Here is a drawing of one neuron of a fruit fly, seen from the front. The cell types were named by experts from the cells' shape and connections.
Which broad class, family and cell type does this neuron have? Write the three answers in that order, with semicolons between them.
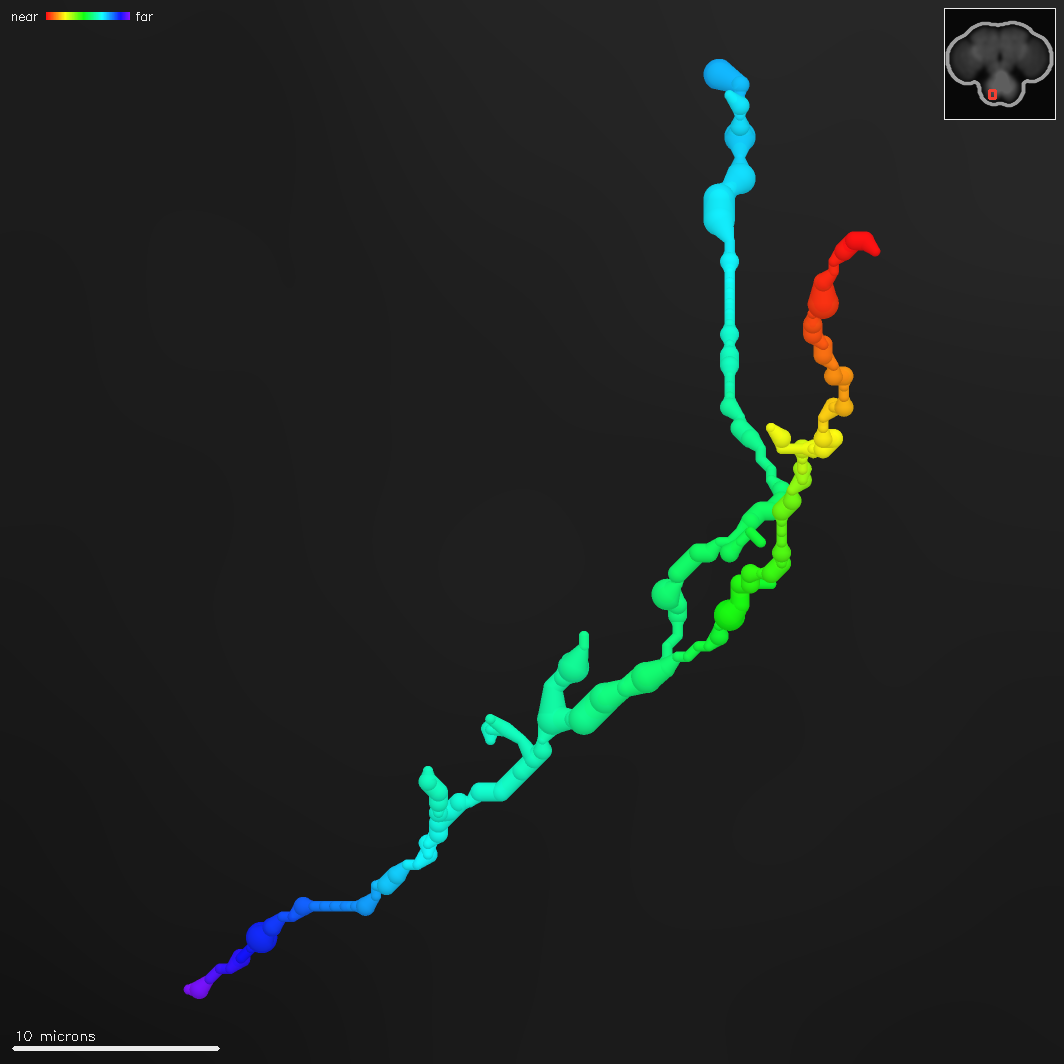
sensory neuron entering the nerve cord; class mechanosensory proprioceptive; SNpp39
